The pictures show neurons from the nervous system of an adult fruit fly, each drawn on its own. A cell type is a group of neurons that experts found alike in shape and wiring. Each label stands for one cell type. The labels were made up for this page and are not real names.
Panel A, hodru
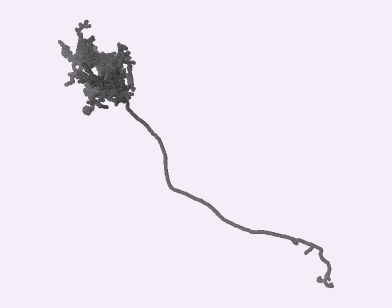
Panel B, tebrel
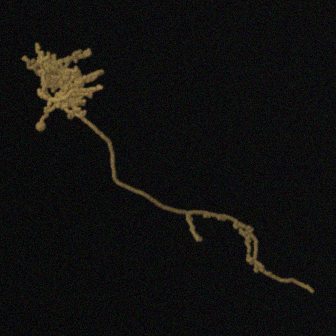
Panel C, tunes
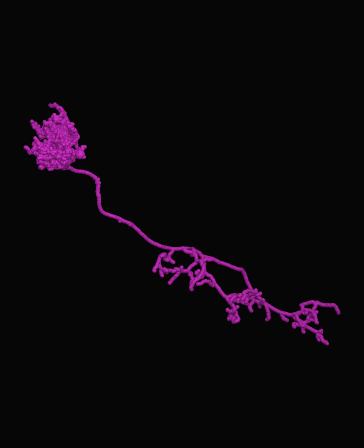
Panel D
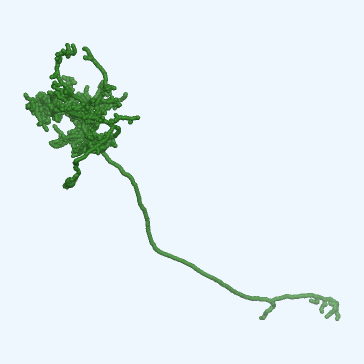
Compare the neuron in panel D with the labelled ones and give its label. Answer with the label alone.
hodru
